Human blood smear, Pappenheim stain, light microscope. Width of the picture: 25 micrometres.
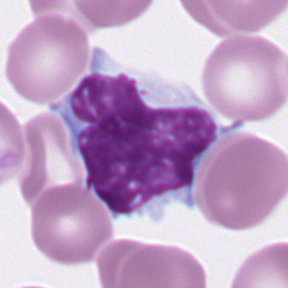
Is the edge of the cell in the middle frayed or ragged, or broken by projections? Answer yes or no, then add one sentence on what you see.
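Yes. The edge of the cytoplasm is ragged, with small irregular projections.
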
